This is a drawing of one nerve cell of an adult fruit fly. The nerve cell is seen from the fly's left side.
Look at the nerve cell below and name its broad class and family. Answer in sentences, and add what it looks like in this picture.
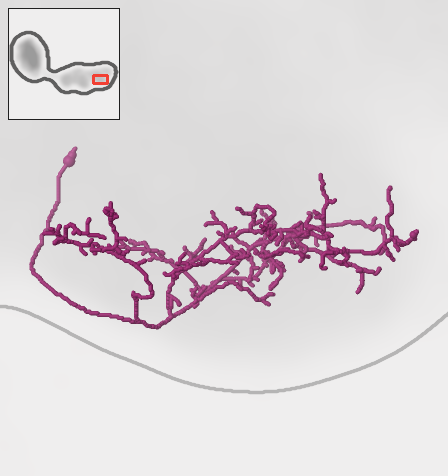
Its broad class is nerve-cord intrinsic neuron. Its family is hemilineage 09A. Dozens of branch ends can be seen. As drawn here it is wider than it is tall.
